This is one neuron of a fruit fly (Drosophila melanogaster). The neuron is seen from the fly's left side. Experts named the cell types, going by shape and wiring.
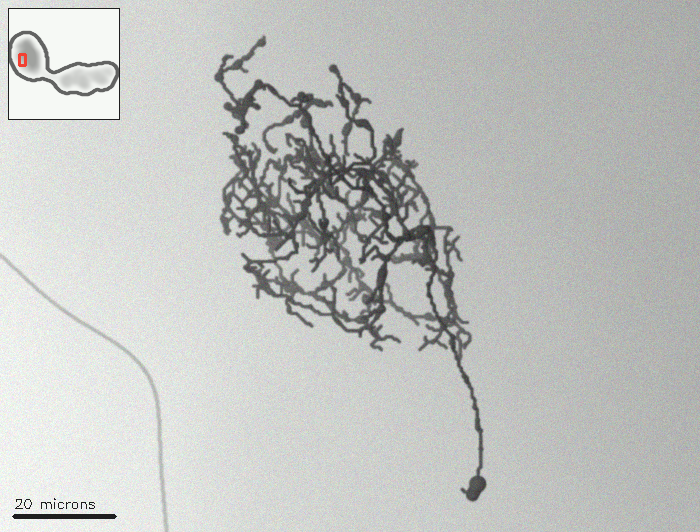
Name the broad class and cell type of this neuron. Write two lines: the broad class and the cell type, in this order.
central-brain intrinsic neuron
CB2498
